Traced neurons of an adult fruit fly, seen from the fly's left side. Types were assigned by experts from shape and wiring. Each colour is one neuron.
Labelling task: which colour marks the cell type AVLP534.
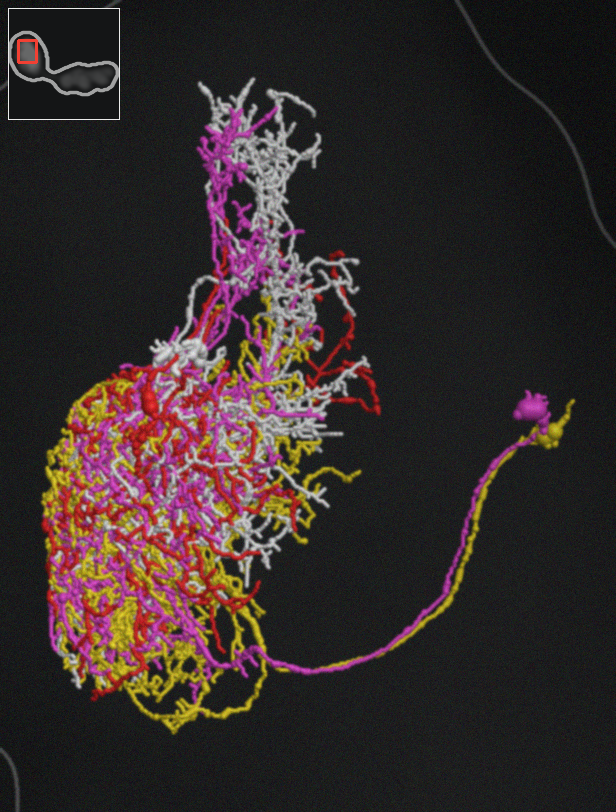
magenta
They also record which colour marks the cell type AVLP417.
red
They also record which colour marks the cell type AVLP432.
white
